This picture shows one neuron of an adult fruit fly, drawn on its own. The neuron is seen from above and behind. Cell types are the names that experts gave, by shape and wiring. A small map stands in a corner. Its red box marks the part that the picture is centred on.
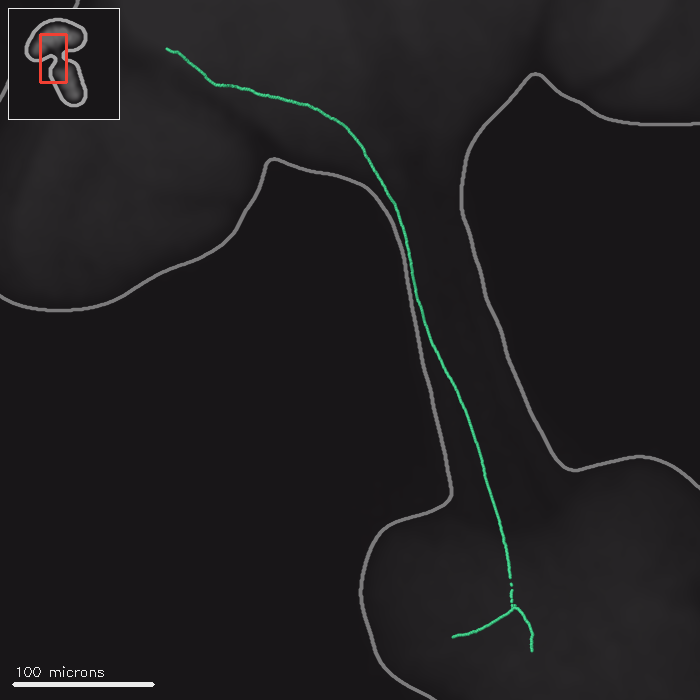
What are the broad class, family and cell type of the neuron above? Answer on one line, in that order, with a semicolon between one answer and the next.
sensory neuron ascending to the brain; class mechanosensory proprioceptive; SApp23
